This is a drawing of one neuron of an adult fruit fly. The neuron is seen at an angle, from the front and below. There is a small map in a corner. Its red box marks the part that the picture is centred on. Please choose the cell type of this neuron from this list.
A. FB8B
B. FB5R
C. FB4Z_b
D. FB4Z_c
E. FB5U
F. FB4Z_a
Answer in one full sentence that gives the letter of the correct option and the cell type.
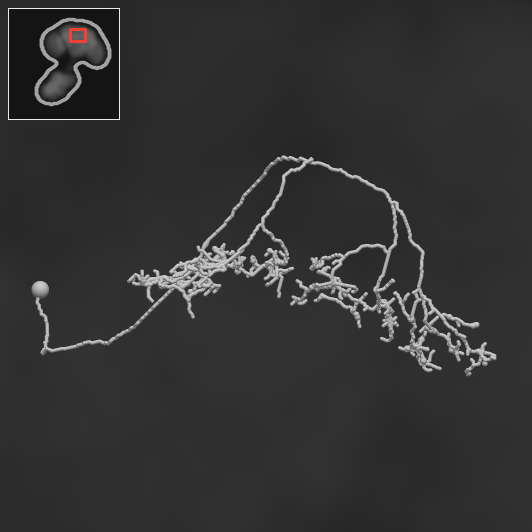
The neuron is a cell of type FB5U, the type in option E.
